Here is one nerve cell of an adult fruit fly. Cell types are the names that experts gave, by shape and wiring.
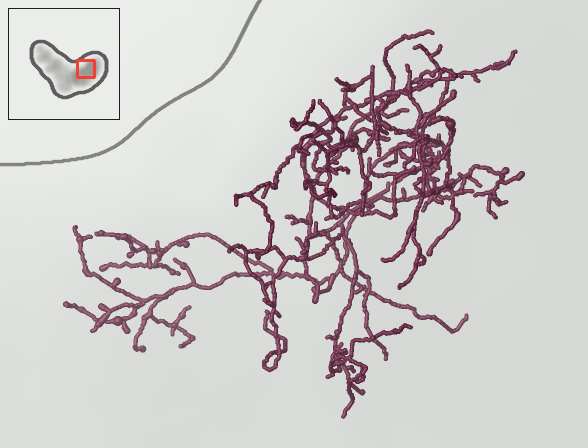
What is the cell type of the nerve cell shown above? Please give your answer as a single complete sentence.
The cell type that fits this nerve cell is SMP088.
